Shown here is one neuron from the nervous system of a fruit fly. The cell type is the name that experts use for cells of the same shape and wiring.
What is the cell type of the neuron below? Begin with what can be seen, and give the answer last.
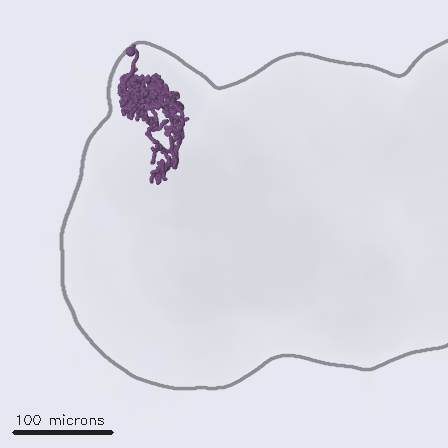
The cell body is at the upper left of the picture. From top to bottom in the picture it spans about 140 microns. It is a nerve-cord intrinsic neuron. Its cell type is INXXX215.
